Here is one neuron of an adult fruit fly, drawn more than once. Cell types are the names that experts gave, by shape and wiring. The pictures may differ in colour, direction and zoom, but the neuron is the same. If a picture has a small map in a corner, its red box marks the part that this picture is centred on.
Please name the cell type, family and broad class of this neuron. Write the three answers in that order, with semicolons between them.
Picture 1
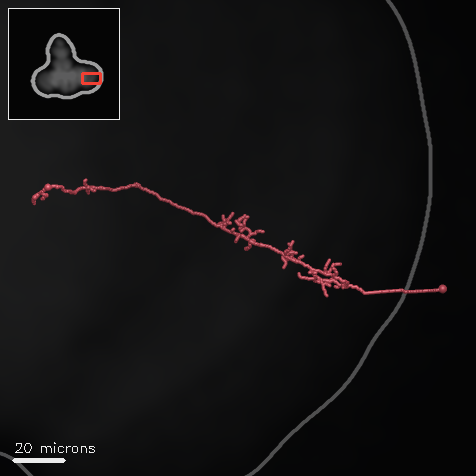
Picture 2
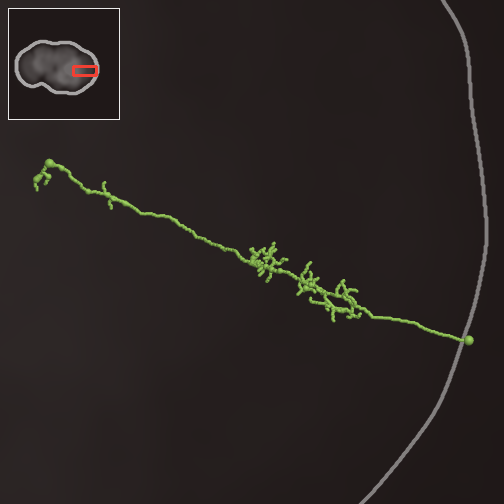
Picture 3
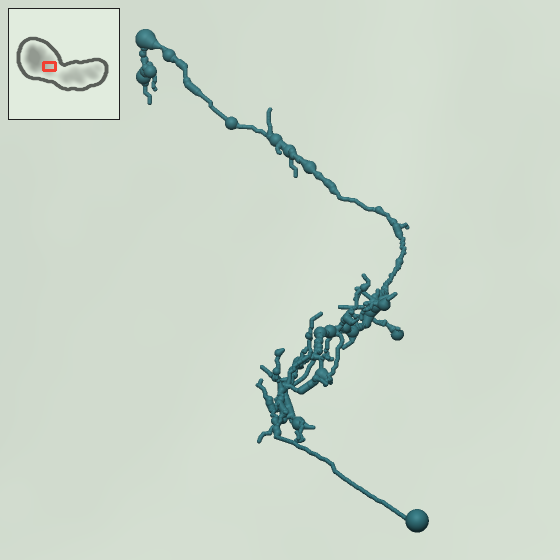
Tm12; Tm; optic-lobe intrinsic neuron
